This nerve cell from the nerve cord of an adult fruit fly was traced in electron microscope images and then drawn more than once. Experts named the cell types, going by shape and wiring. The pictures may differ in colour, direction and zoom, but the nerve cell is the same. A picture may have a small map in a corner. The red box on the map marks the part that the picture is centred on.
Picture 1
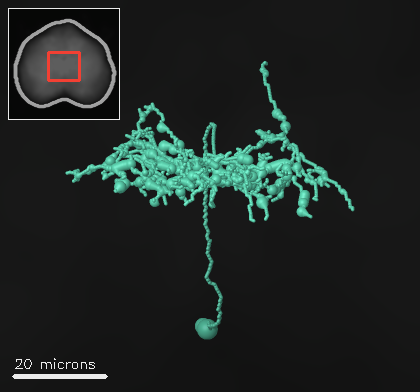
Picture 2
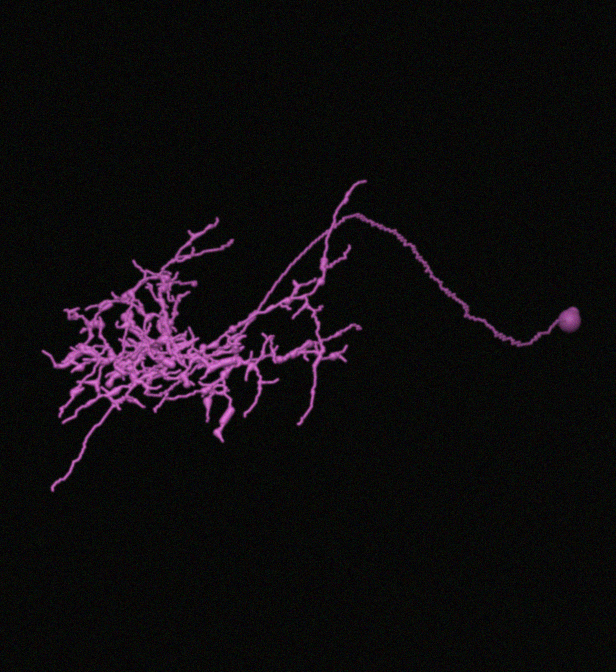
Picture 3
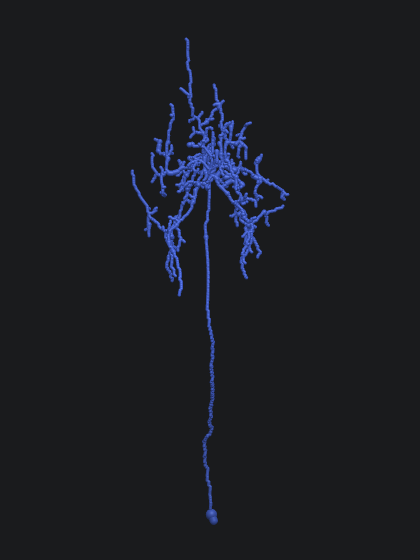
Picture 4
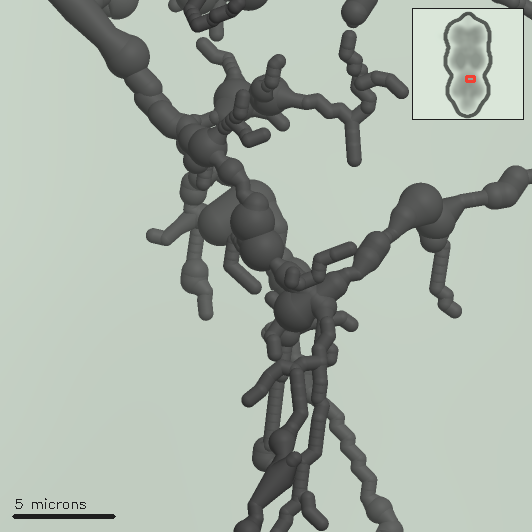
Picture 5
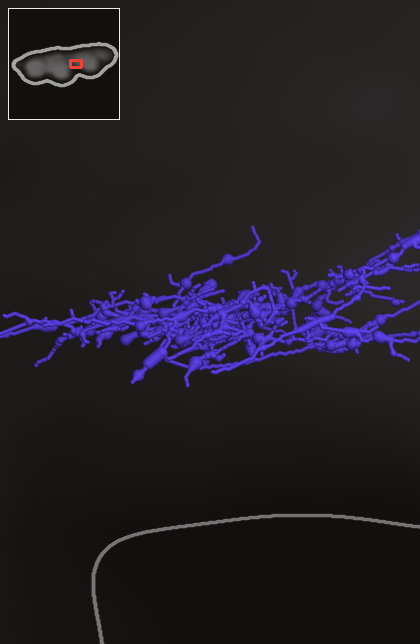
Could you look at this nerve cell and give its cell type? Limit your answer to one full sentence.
As a matter of cell type, the nerve cell is IN00A058.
